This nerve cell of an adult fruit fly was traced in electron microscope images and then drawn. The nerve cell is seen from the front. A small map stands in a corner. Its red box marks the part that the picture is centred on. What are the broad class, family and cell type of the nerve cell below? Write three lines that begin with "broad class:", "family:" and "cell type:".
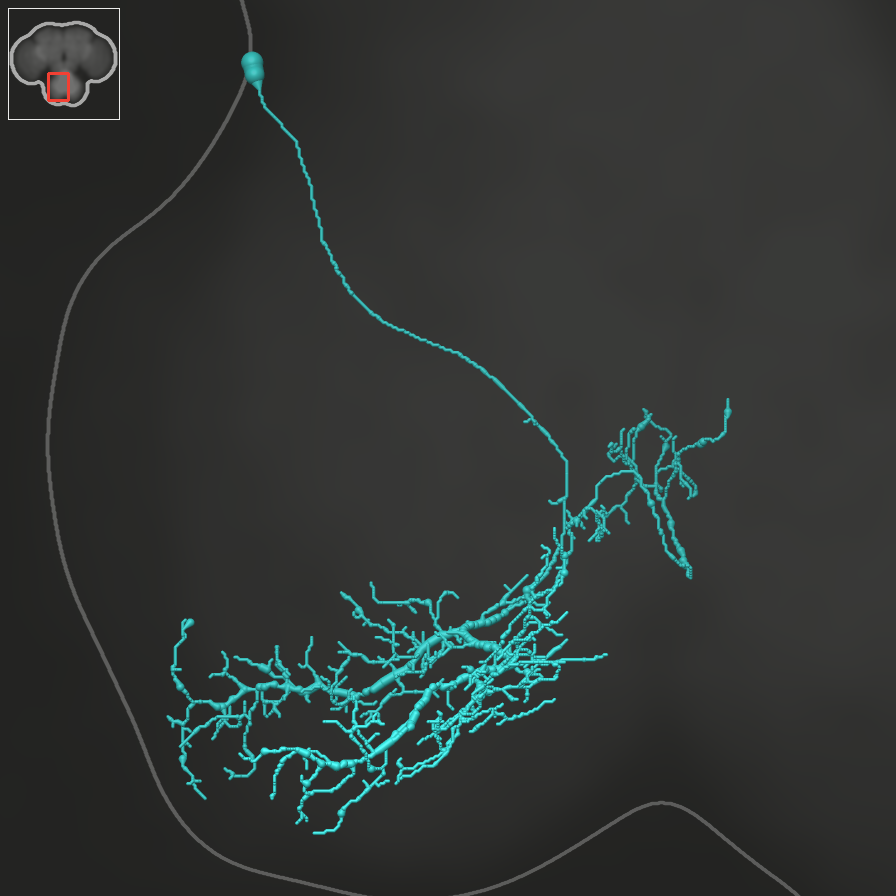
broad class: nerve-cord intrinsic neuron
family: hemilineage 23B
cell type: IN23B034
